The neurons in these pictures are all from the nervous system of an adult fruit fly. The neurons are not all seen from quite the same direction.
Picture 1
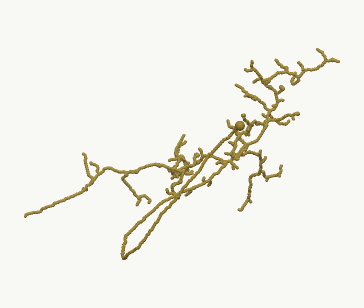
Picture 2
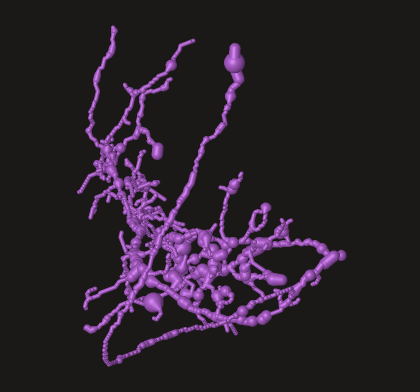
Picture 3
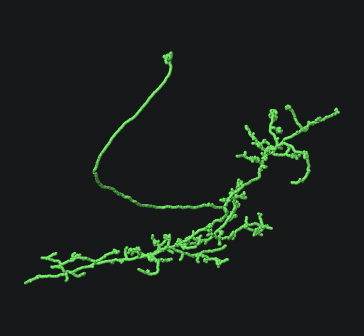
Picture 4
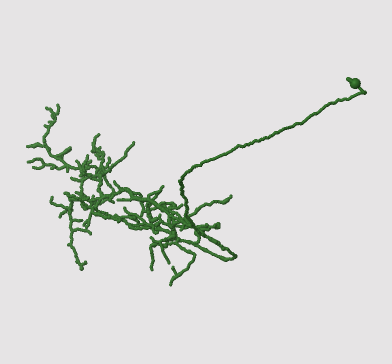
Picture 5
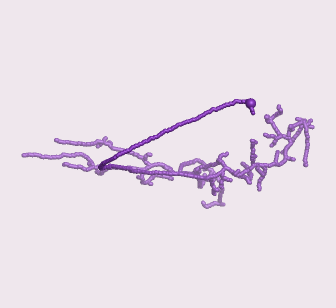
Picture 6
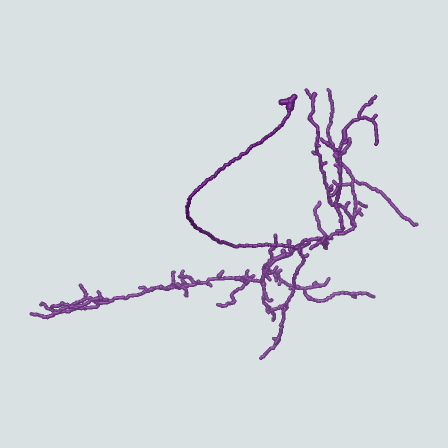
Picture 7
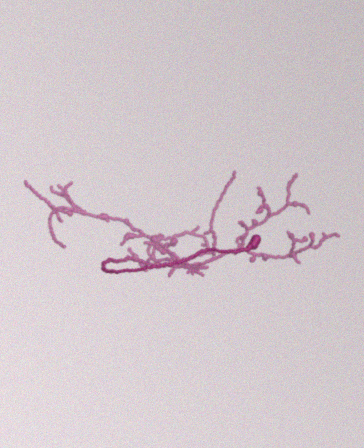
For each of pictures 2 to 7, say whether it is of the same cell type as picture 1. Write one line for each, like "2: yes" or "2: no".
2: no
3: yes
4: no
5: yes
6: yes
7: yes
